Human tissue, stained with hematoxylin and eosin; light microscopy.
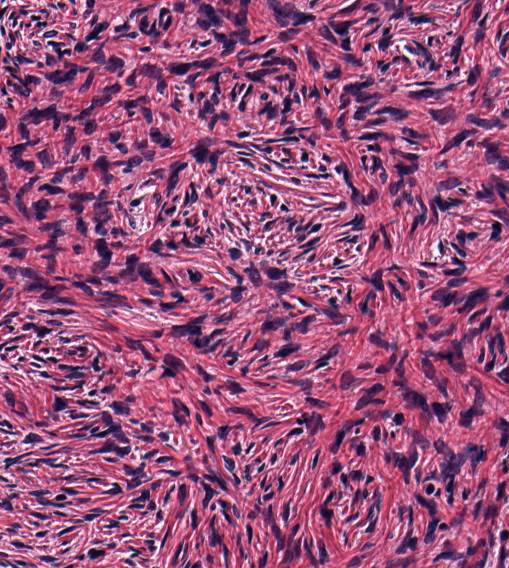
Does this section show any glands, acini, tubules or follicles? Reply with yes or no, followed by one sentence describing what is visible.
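No. No epithelium or glands are present anywhere in the field.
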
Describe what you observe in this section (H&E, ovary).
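Spindle-shaped cells fill the entire field, arranged in short fascicles interlacing in many directions. The fascicles curve and swirl around one another in a whorled pattern. Nuclei are elongated and dark-staining. The cells lie in an abundant bright pink fibrillary background.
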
